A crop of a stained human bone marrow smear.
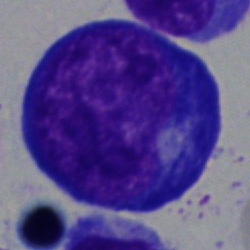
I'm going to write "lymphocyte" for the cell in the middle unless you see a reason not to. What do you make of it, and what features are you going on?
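Let's begin with the cytoplasm: it is a deep blue rim, scant compared with the nucleus. On the right side of the cell, that cytoplasm holds a pale, unstained zone, and no granules are seen in it. The outline is round and smooth. Inside the nucleus, the chromatin is finely stippled rather than coarsely clumped. Just below and to the left of the cell lies a small, dense, dark round body.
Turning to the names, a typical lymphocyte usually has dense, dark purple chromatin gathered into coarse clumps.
The fine stippling here therefore counts against lymphocyte.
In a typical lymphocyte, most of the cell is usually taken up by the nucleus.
The scant cytoplasm agrees with that, so this point alone does not rule lymphocyte out. Even so, the name lymphocyte does not fit; this cell is a proerythroblast.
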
